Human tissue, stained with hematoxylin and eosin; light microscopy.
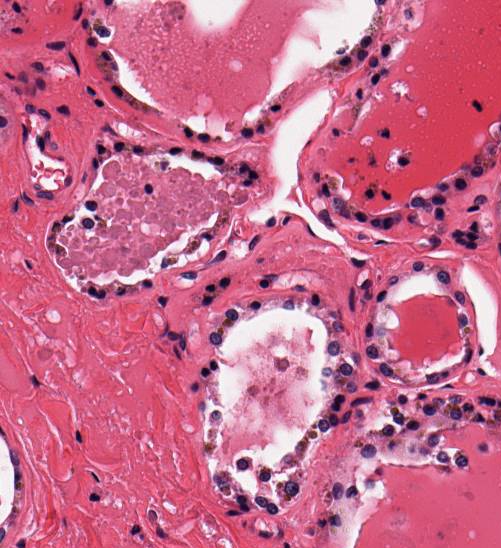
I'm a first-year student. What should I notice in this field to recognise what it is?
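The structure is the thyroid follicle: rounded units, each lined by a single layer of epithelium, separated by fibrous stroma. The lining cells are low cuboidal with round, dark nuclei.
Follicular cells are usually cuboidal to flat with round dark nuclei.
The units at the upper right are filled with homogeneous pink material.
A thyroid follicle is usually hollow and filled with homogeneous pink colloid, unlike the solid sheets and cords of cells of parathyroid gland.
The unit at the middle left holds a cluster of rounded cells with granular cytoplasm in its lumen.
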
